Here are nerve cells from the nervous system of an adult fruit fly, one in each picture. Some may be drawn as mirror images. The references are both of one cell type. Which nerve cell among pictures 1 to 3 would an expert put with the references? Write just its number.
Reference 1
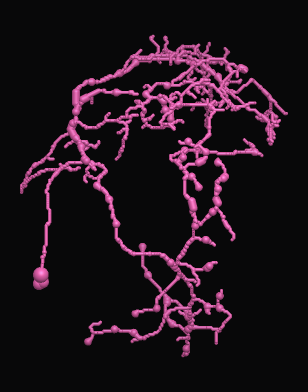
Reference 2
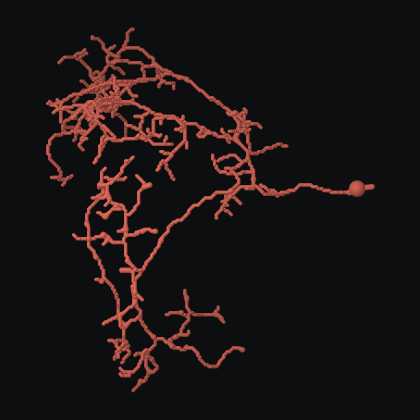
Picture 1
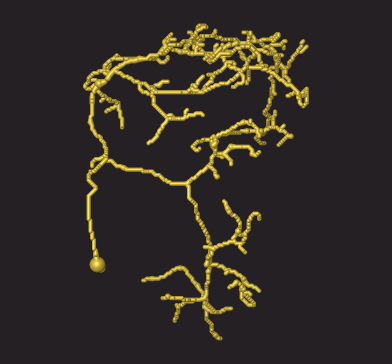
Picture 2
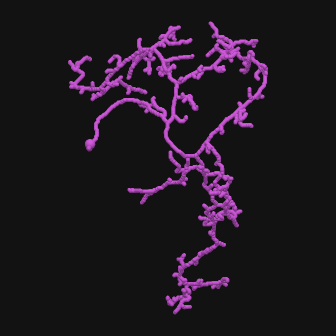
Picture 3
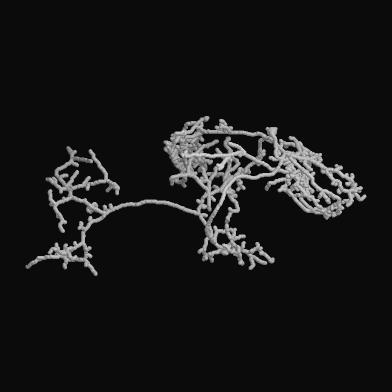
1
